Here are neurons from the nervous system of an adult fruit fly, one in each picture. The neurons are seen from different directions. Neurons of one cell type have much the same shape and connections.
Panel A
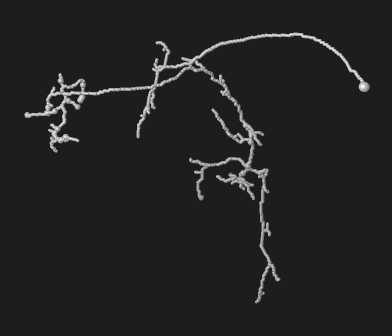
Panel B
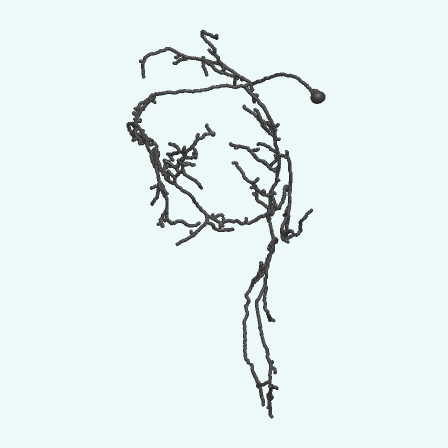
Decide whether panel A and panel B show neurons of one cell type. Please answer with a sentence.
They are of different cell types.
